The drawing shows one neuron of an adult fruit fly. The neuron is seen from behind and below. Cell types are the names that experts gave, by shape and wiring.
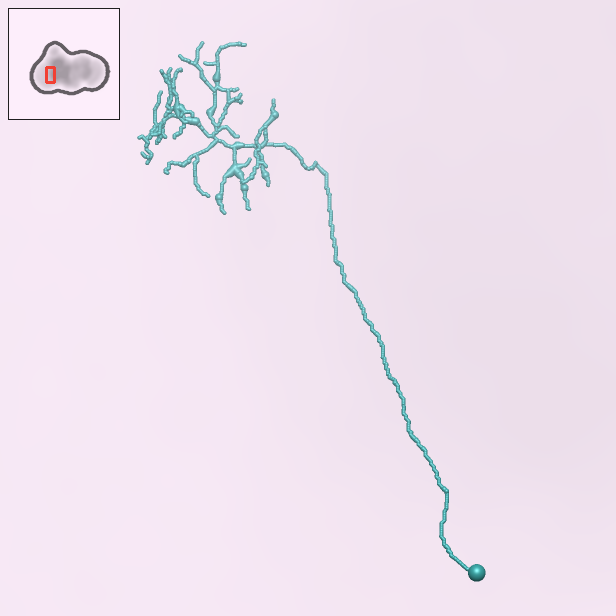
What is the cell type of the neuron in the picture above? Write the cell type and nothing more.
Li22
